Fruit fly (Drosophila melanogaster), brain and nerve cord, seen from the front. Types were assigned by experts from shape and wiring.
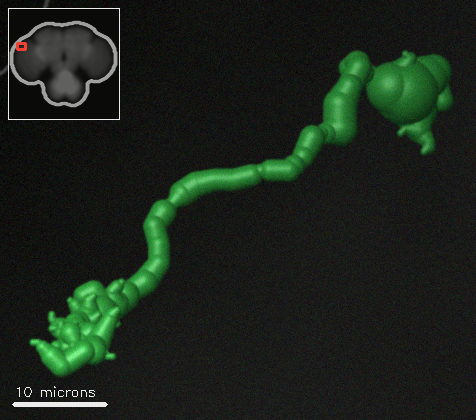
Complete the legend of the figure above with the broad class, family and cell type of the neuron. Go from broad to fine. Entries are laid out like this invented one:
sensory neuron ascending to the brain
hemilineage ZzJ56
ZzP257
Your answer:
optic-lobe intrinsic neuron
L
L2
